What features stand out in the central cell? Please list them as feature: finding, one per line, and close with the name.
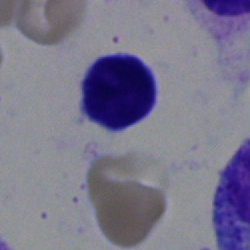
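Outline: roughly round
Nucleus: fills almost the whole cell
Chromatin: dense, deep and fairly even dark purple
Cytoplasm: at most a very thin rim around the nucleus
Cell type: lymphocyte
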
